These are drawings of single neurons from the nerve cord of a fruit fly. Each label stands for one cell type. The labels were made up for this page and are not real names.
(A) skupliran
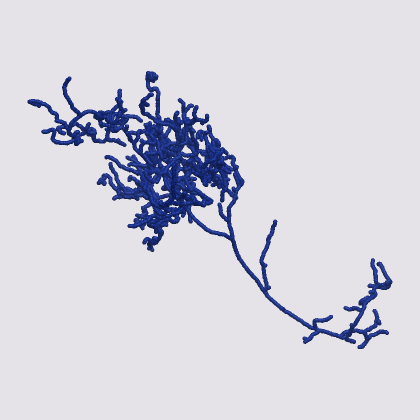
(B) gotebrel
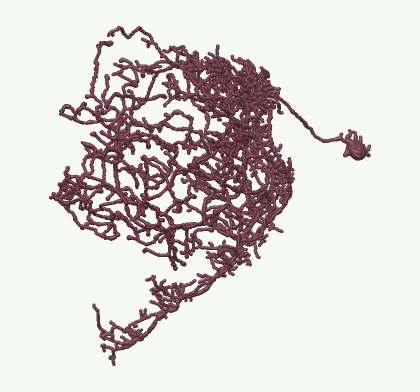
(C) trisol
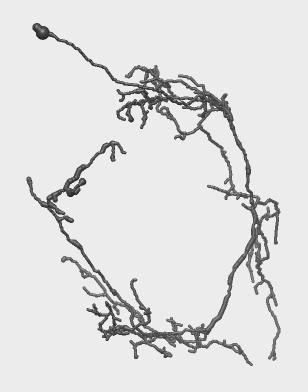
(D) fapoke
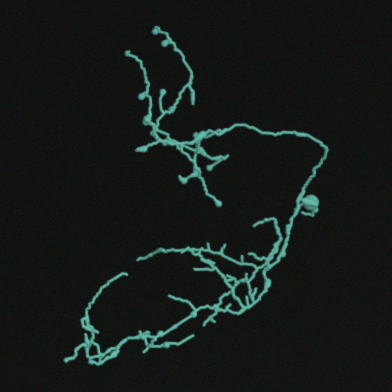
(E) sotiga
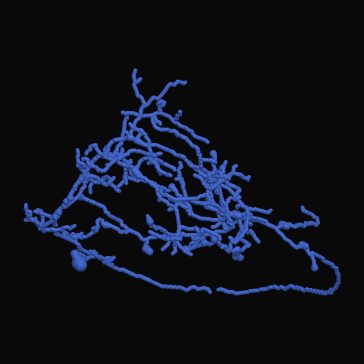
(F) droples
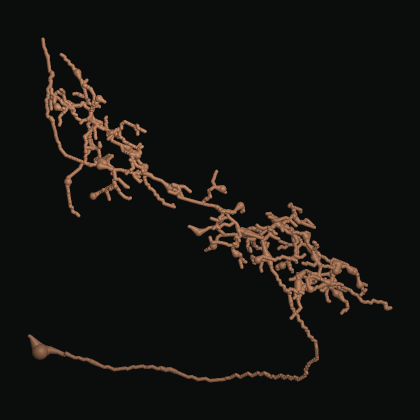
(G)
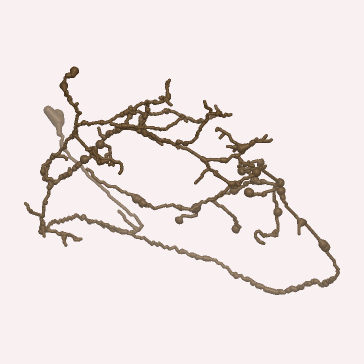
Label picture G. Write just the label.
sotiga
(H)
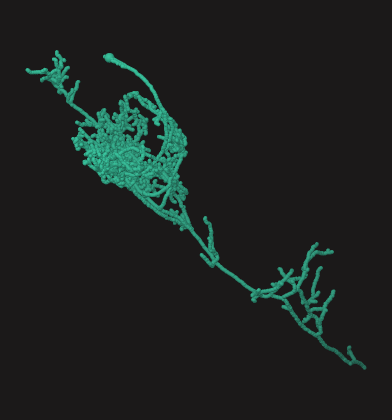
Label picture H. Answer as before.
skupliran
